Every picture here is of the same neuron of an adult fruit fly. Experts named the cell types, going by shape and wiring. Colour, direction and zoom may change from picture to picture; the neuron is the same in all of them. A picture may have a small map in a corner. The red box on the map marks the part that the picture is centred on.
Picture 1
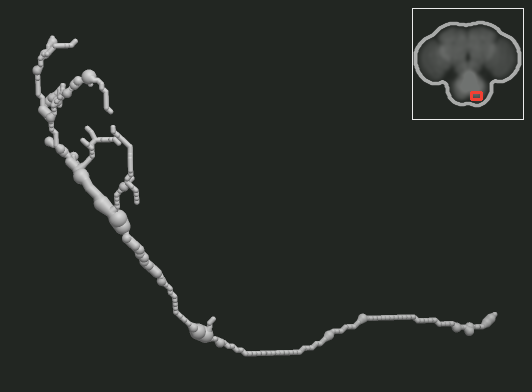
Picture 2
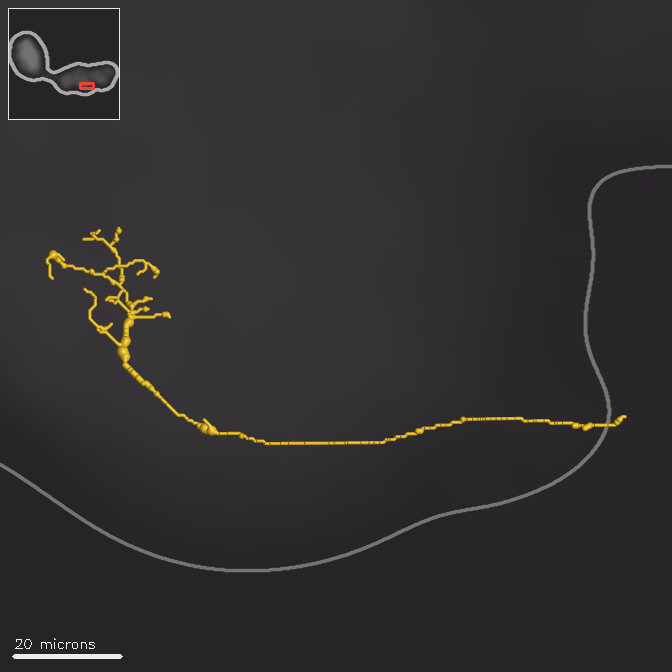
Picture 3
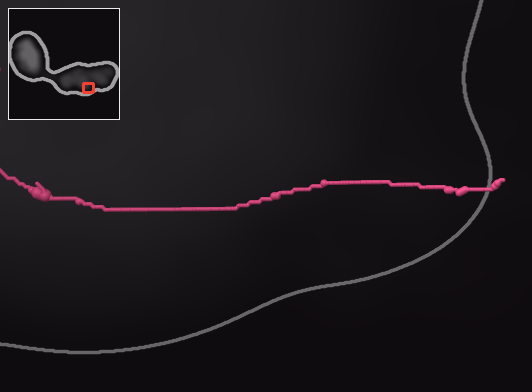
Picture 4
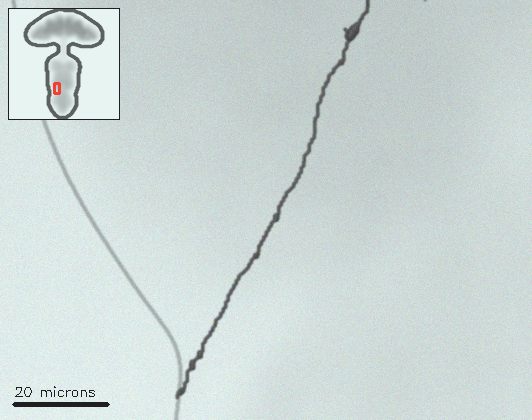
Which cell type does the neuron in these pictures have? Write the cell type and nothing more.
LgLG1b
